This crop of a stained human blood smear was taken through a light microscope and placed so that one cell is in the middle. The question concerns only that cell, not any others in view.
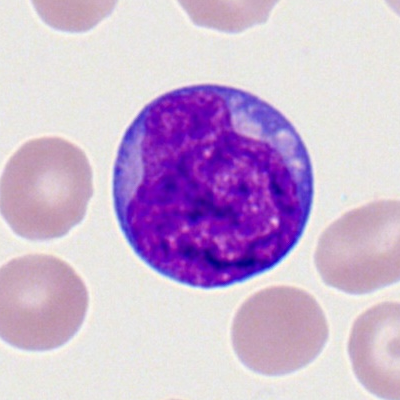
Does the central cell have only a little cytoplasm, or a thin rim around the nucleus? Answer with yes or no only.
Yes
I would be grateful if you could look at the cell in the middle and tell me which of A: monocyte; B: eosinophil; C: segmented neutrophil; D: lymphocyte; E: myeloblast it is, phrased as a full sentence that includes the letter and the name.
What sits in the middle of the crop is a myeloblast, and option E is correct.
